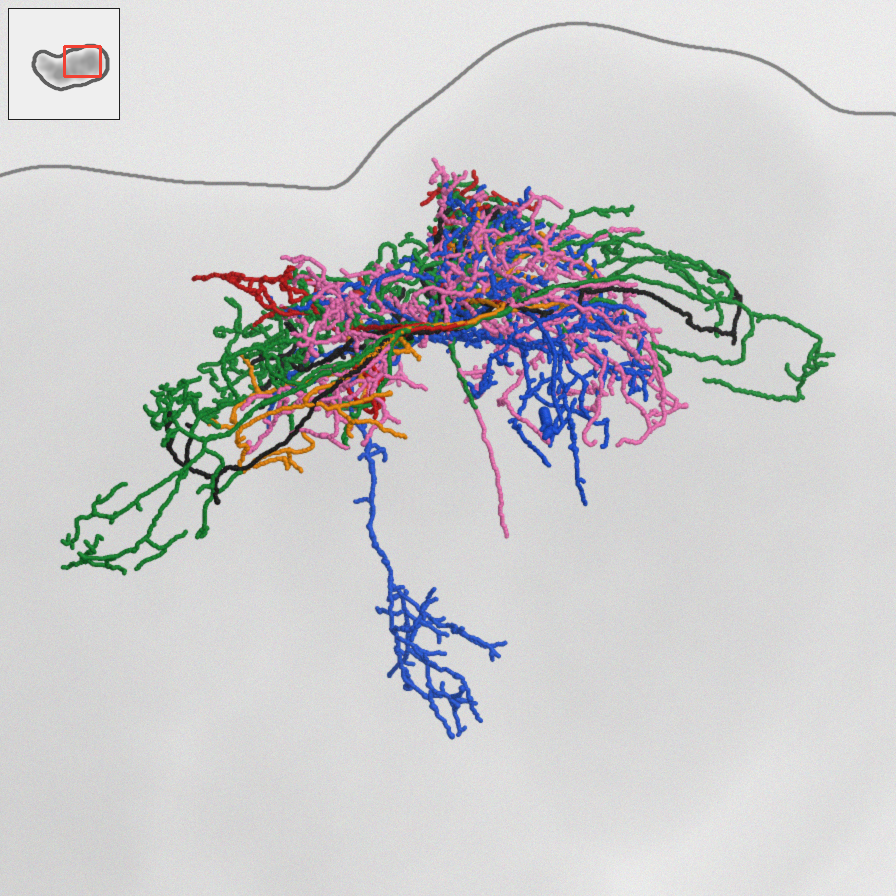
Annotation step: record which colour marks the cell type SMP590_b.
orange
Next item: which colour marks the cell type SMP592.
red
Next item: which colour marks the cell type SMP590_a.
black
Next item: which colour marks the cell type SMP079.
blue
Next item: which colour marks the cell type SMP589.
pink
